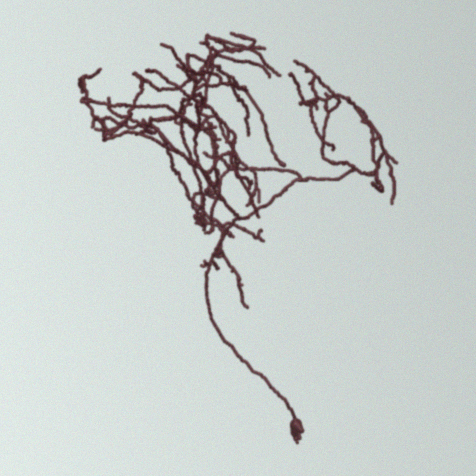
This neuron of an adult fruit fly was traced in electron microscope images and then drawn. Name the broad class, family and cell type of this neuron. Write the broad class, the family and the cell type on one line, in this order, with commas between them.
nerve-cord intrinsic neuron, hemilineage 04B, IN04B048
